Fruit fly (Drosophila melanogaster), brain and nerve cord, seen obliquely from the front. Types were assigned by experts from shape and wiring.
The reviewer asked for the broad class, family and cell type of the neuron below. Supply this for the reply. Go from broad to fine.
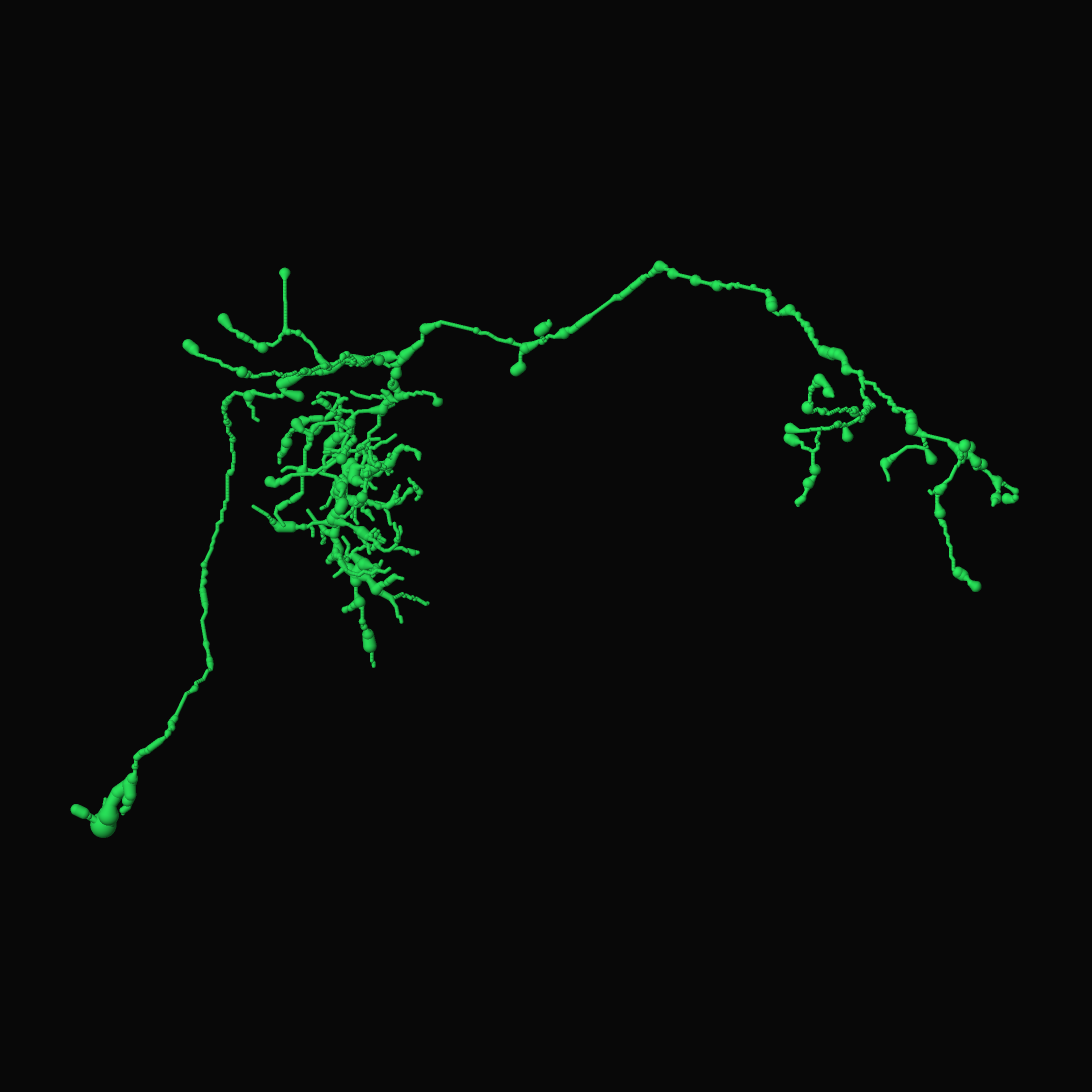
central-brain intrinsic neuron; hemilineage ALv2; v2LN41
